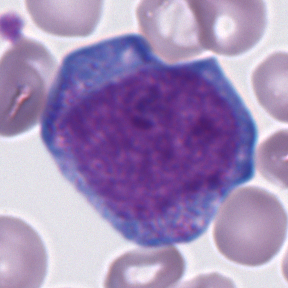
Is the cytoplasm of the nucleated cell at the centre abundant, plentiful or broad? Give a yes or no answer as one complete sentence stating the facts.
No, the cytoplasm of this cell is scant, not abundant.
